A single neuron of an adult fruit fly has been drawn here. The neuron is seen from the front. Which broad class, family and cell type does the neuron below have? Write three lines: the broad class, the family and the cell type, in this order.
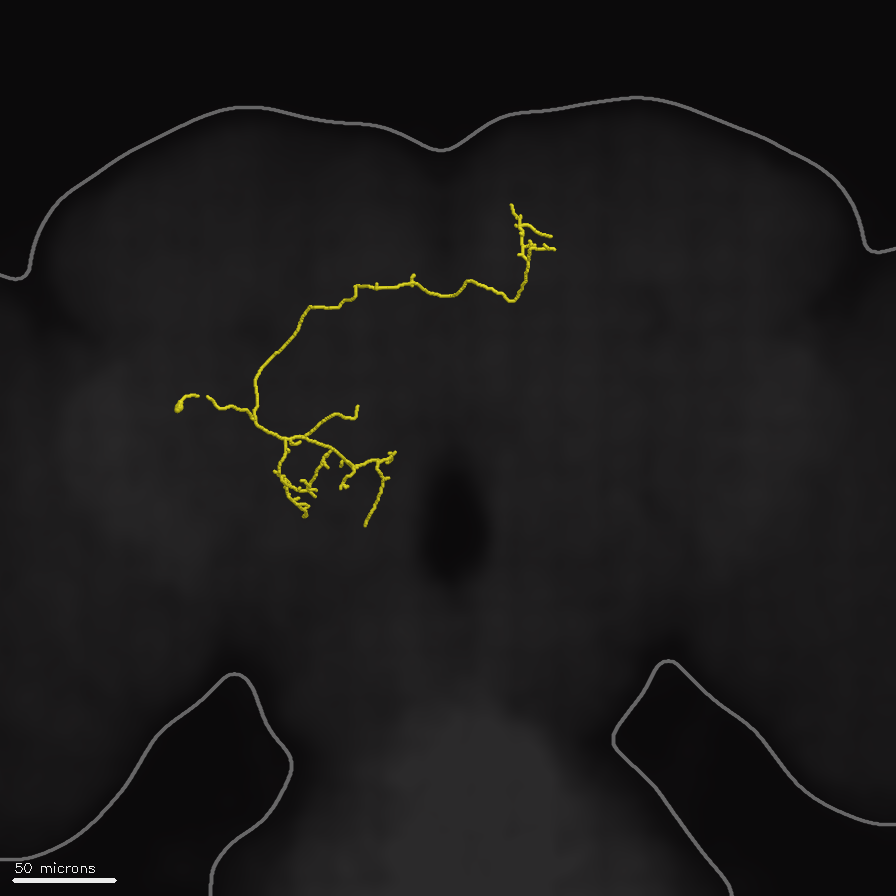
central-brain intrinsic neuron
hemilineage CREl1
LAL110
